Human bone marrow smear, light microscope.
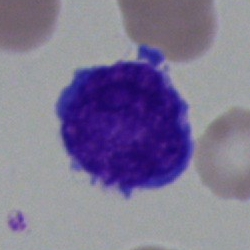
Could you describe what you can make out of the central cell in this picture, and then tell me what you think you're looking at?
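Outline irregular, small knobby projections around the edge. Small blue bleb projecting from the top of the cell. Chromatin dark purple, with patchy lighter areas. Cytoplasm without distinct granules. Cell: blast.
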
